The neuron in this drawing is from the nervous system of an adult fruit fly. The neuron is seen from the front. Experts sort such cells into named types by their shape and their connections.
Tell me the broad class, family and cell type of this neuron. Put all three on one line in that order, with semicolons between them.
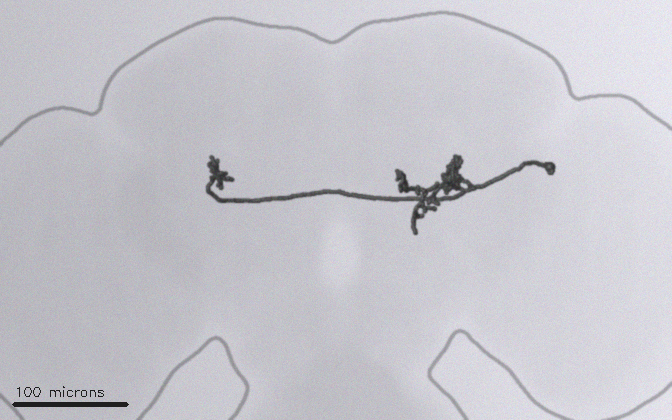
central-brain intrinsic neuron; hemilineage VLPl2_posterior; CB1487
